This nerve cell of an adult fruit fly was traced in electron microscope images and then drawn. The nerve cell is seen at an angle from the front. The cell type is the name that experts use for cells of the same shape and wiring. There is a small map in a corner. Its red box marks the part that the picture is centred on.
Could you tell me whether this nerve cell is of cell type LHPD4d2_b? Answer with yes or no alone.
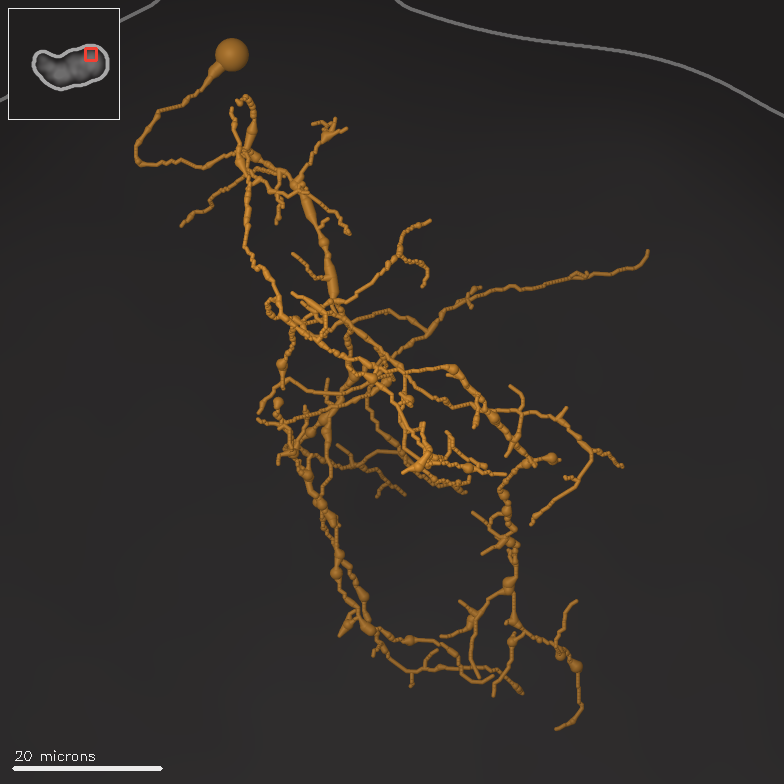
no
